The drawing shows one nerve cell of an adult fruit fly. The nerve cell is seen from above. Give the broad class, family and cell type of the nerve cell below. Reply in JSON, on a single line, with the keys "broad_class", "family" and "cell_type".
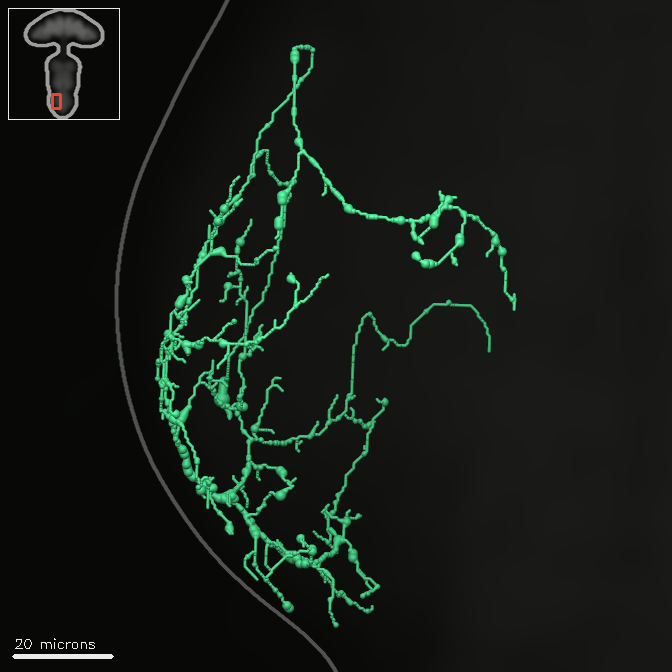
{"broad_class": "nerve-cord intrinsic neuron", "family": "hemilineage 16B", "cell_type": "IN16B086"}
